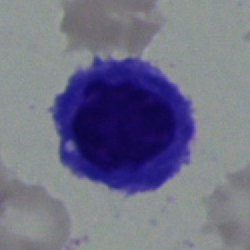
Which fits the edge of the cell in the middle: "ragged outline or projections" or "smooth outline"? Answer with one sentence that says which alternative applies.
In outline, this cell is rough rather than smooth and even.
